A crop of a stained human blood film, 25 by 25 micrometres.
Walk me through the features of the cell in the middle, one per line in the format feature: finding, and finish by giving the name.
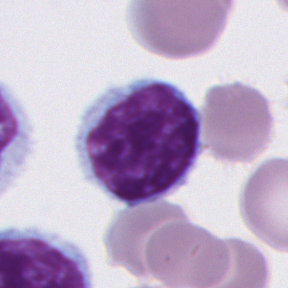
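Nucleus: round, with no lobes or deep notch, about 10 micrometres across
Chromatin: dark purple, coarsely clumped, paler patches between the clumps
Cytoplasm: only a narrow rim around the nucleus
Edge: the outer edge of the cytoplasm is ragged rather than smooth
Name: typical lymphocyte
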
